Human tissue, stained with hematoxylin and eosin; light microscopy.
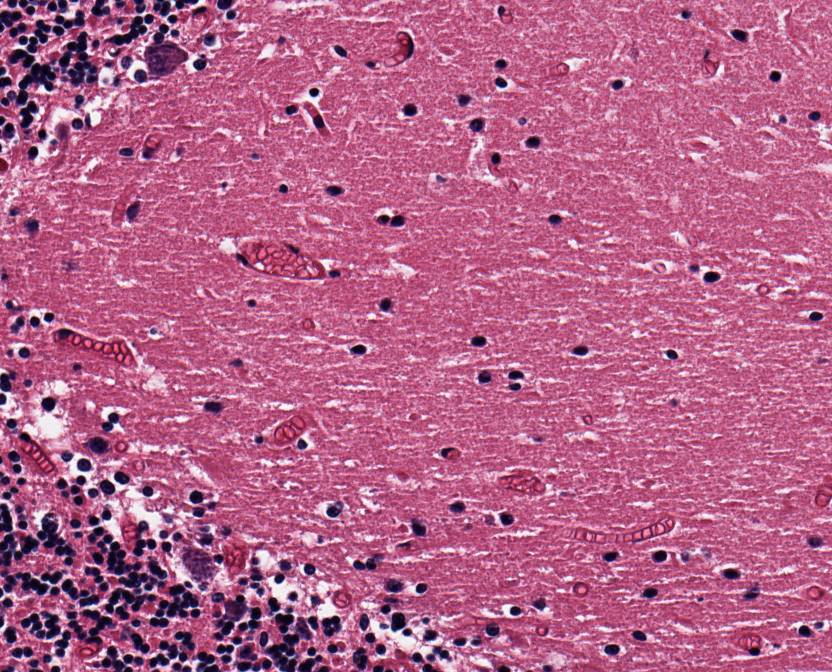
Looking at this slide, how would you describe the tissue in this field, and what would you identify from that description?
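There's a dense band of small, dark, round nuclei in the lower-left corner and upper-left edge, and pale pink tissue fills the rest. The central pink area is finely fibrillar, with delicate streaks running mostly left to right, and small, round, dark nuclei sprinkled sparsely and fairly evenly through it. Thin-walled capillaries with red blood cells in single file cross it, one just left of centre. It's cerebellum.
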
